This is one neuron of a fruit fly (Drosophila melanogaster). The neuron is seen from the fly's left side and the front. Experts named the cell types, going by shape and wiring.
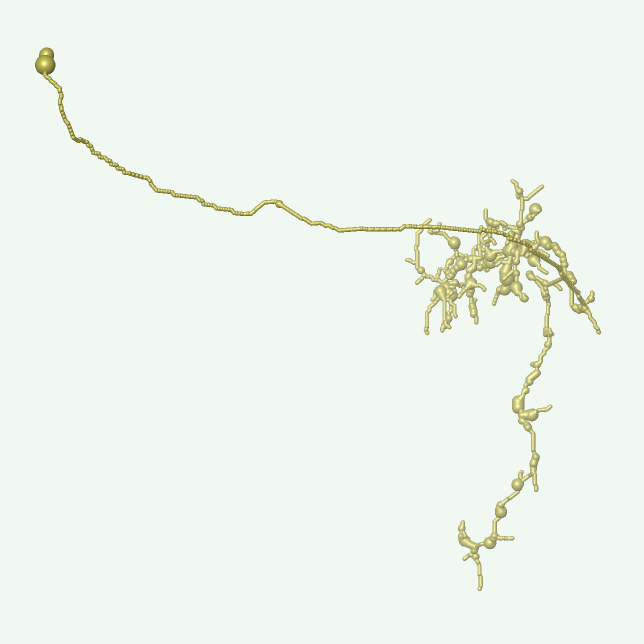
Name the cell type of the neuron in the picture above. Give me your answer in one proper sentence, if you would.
The cell type that this neuron has is Tm24.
